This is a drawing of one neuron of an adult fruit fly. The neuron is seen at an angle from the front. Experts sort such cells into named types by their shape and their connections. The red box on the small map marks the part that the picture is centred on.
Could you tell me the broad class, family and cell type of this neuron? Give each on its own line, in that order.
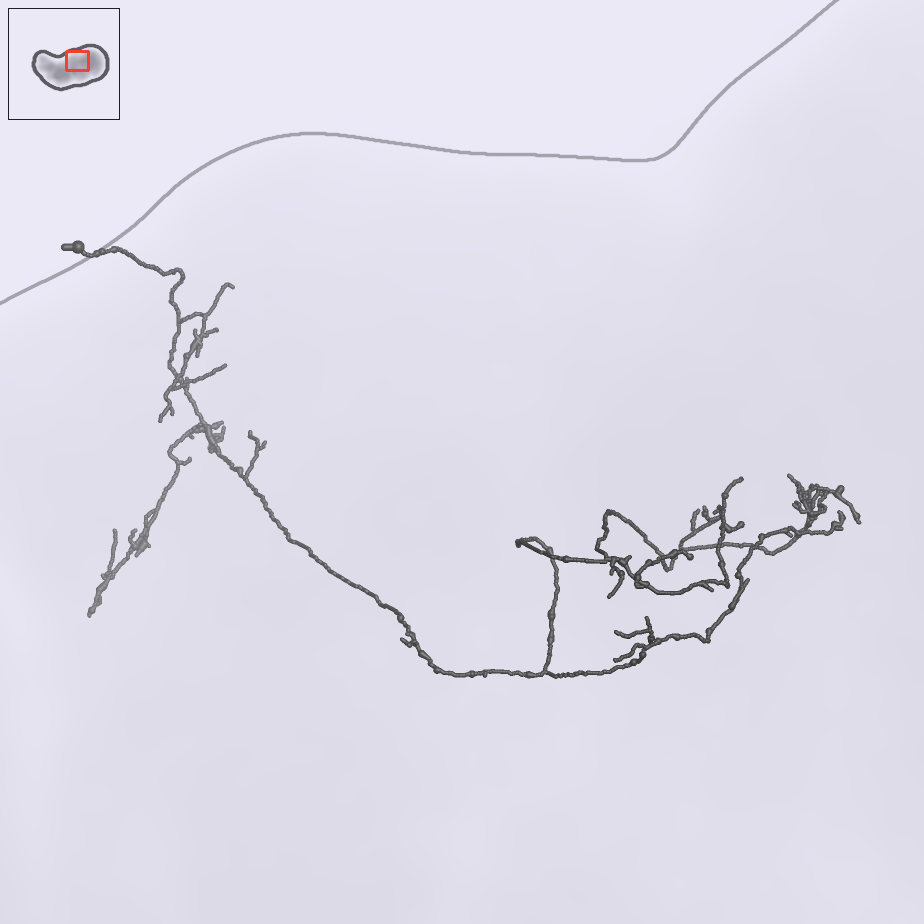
central-brain intrinsic neuron
class Kenyon Cell
KCg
